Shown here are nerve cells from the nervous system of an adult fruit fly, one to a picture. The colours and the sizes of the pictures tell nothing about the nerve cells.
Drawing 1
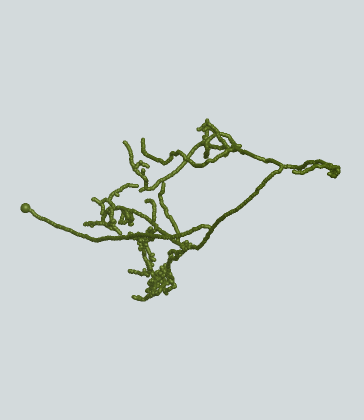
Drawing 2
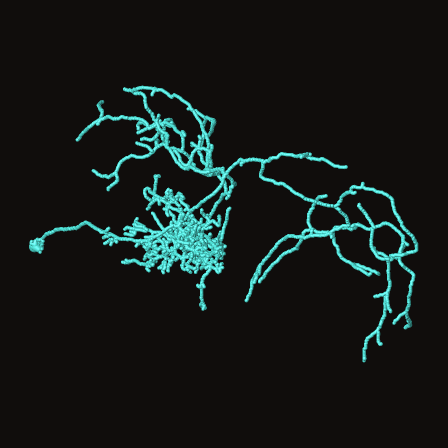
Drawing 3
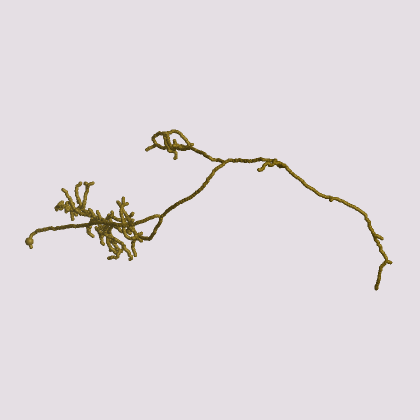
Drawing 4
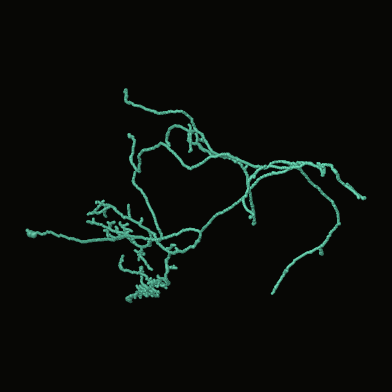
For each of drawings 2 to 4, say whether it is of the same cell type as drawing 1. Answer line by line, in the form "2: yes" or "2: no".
2: no
3: yes
4: yes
